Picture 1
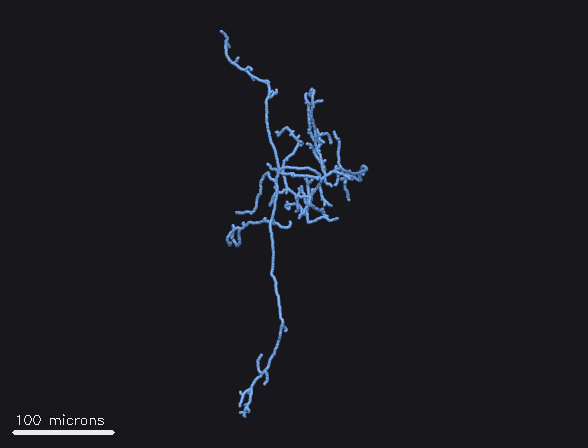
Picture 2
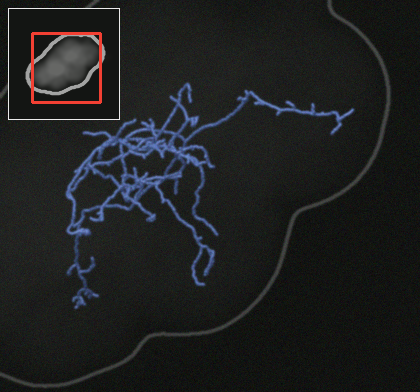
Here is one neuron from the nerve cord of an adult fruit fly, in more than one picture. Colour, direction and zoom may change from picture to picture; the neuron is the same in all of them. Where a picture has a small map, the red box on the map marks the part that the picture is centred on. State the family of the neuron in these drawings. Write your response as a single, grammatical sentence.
As a matter of family, this neuron is hemilineage 07B.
